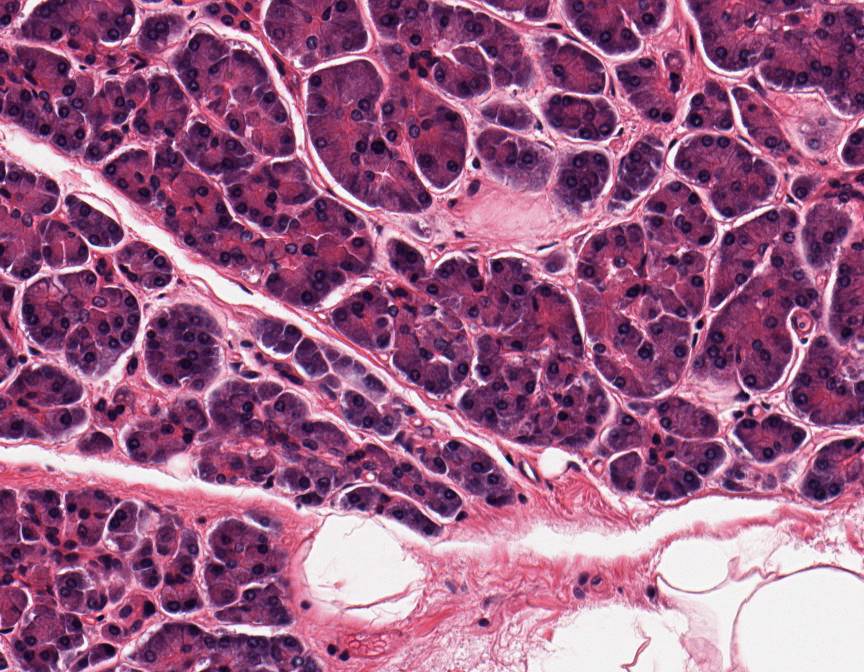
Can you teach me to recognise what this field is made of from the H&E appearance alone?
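The tissue is exocrine pancreas. Closely packed acini form lobules parted by narrow diagonal septa, upper left to lower right. The acinar cells have round, basal nuclei and dark purple cytoplasm, darkest at the base.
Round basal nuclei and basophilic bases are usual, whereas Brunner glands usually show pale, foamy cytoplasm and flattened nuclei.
The lumina are very small, mostly not visible.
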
